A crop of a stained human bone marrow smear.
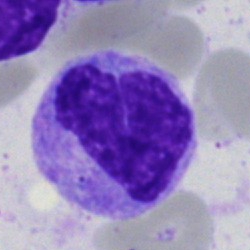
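Monocyte, central cell, stained human bone marrow smear. Outline round and smooth. Nucleus notched at its top edge, giving a heart-like shape; no distinct nucleoli visible. Cytoplasm pale lilac-blue.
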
